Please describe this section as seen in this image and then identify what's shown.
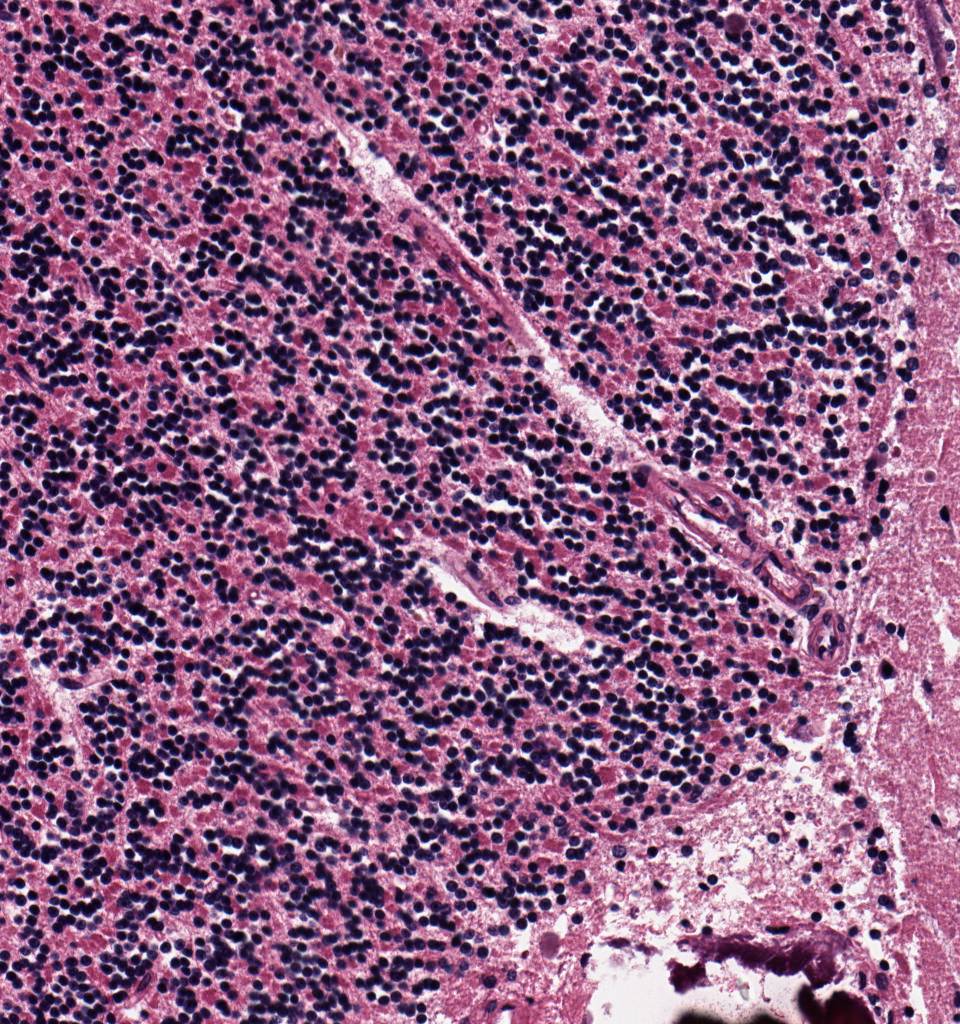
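Densely packed small, round, dark nuclei fill most of the field, with almost no visible cytoplasm. Small irregular cell-free pink islands lie between the clusters. A thin-walled vessel with a pale clear space around it runs diagonally from upper centre to lower right. This is cerebellum.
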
